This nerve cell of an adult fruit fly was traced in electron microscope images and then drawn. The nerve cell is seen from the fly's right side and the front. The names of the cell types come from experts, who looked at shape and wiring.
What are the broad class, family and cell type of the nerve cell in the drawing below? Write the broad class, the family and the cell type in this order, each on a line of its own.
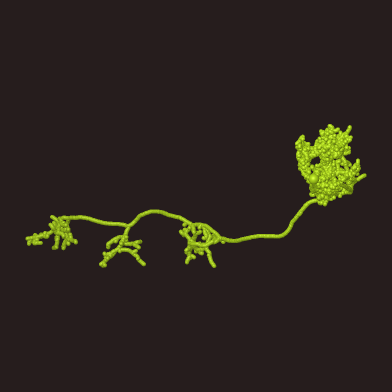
descending neuron
DNg
DNg75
